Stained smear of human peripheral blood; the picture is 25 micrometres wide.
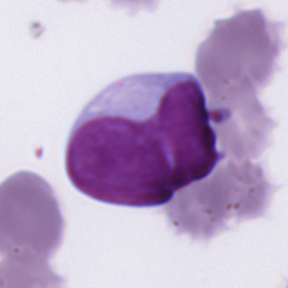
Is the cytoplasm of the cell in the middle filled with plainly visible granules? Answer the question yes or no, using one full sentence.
No, in the cell's cytoplasm no granules are visible.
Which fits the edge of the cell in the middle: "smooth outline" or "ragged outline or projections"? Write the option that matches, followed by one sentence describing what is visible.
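Smooth outline. The cell outline is smooth and rounded, without ragged edges.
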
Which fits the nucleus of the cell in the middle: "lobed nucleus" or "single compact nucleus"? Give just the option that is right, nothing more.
Lobed nucleus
